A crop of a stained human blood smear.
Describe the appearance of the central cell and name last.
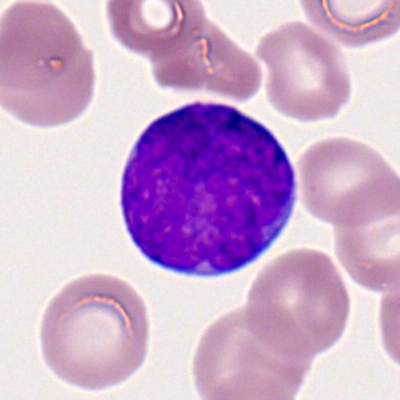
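Outline: round and smooth, with no projections from the surface. Cytoplasm: a very thin pale-blue rim, clearest along the lower edge. Vacuoles: none seen. The cell is a myeloblast.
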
